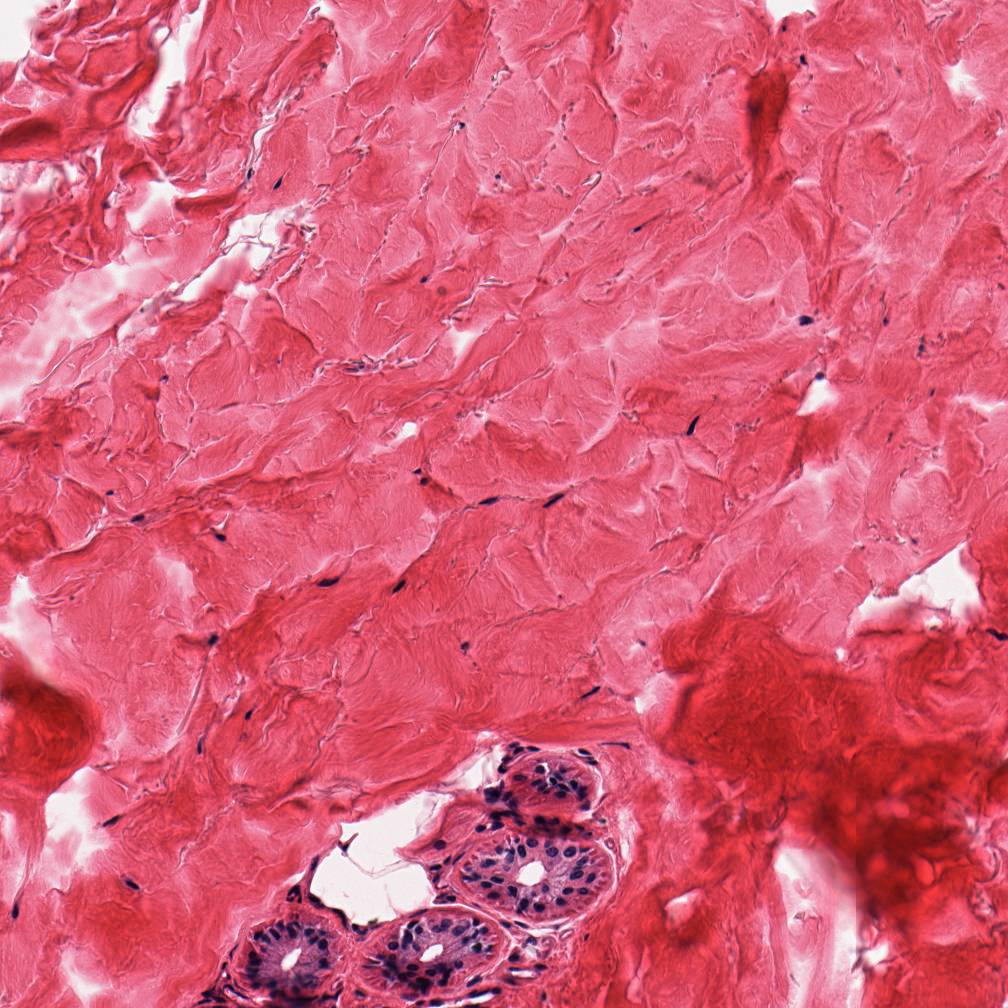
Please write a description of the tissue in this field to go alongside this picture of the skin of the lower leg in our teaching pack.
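Nuclei in the collagen are sparse, thin, dark and spindle-shaped. A small cluster of round tubular profiles sits at the bottom edge, near the centre. Each tubule is lined by cuboidal cells with round, dark nuclei around a small, narrow central lumen that appears empty.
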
